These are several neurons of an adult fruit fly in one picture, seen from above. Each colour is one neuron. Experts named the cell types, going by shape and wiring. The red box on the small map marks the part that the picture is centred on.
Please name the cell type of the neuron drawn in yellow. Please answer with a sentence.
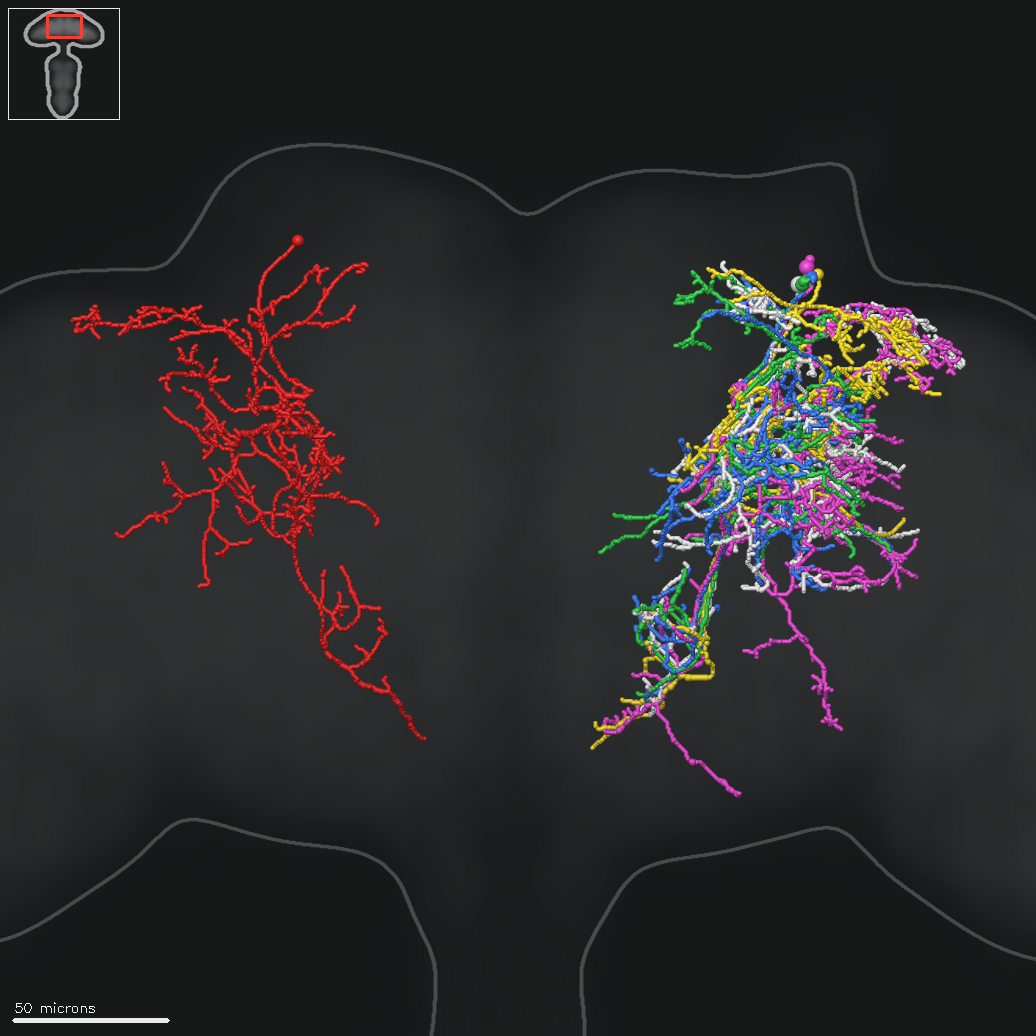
The cell type is LAL028.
